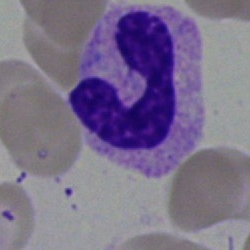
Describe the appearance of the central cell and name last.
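The outline is roughly oval, its edge slightly irregular. Chromatin: dense, dark purple, coarsely clumped. Fine pink-violet granules lie scattered through the cytoplasm, where no clear vacuoles are seen. The cell is a band neutrophil.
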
